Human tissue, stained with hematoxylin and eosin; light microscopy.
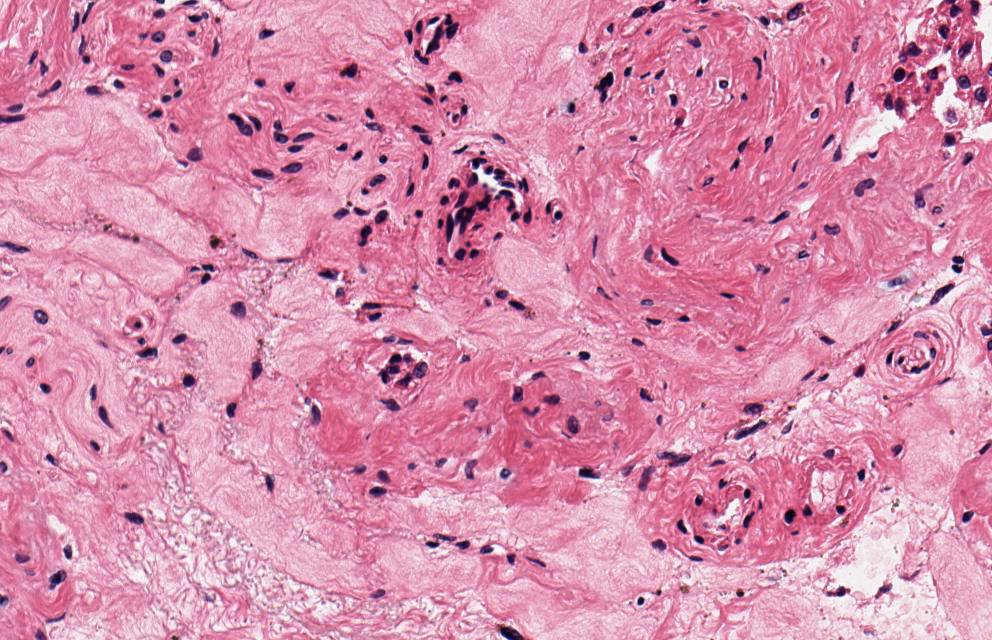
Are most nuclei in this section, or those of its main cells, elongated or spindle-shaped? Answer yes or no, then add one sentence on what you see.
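Yes. The stromal cells are sparse and have dark, elongated, spindle-shaped nuclei.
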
